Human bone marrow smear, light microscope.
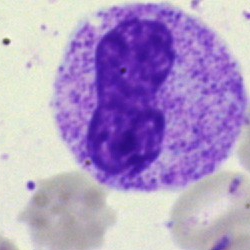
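Band neutrophil: the long axis of its nucleus runs from top to bottom. The chromatin is dense and dark purple. There's plenty of cytoplasm, widest on the right of the nucleus, with fine purple granules scattered throughout.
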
